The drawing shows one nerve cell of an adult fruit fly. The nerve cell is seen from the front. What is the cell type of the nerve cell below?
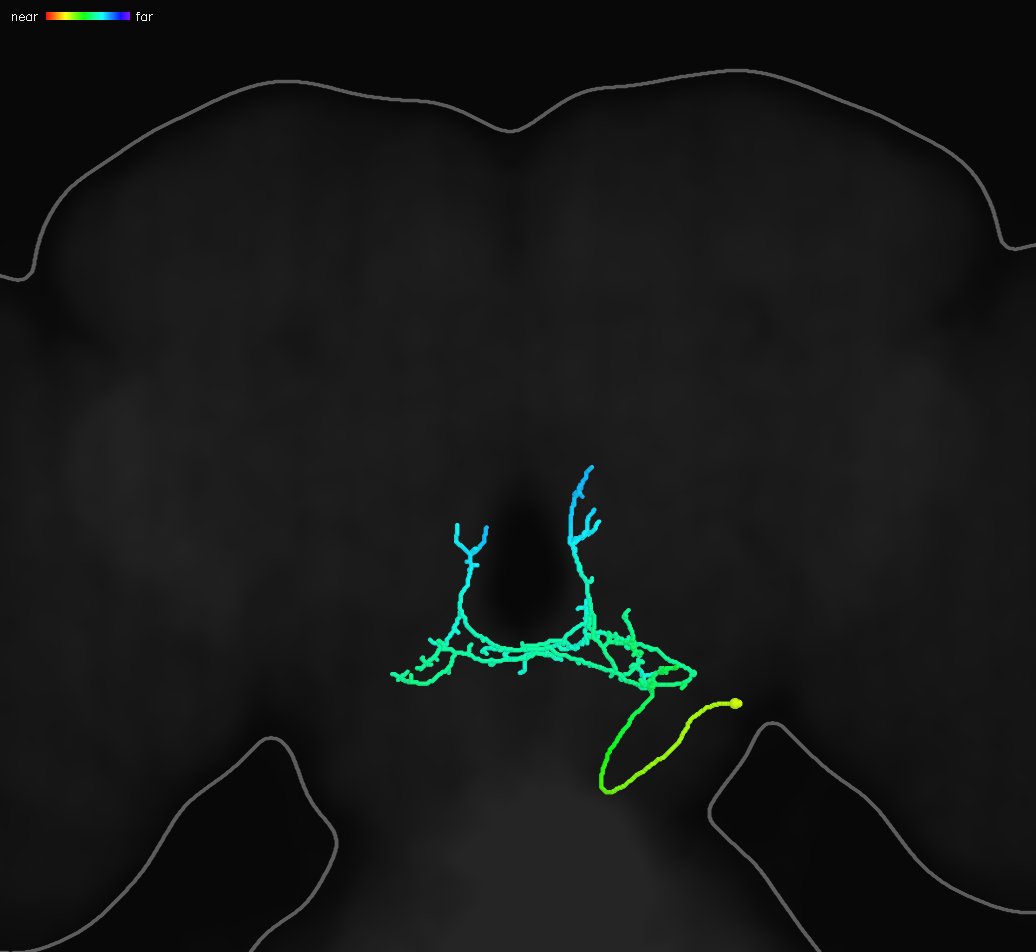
AMMC003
